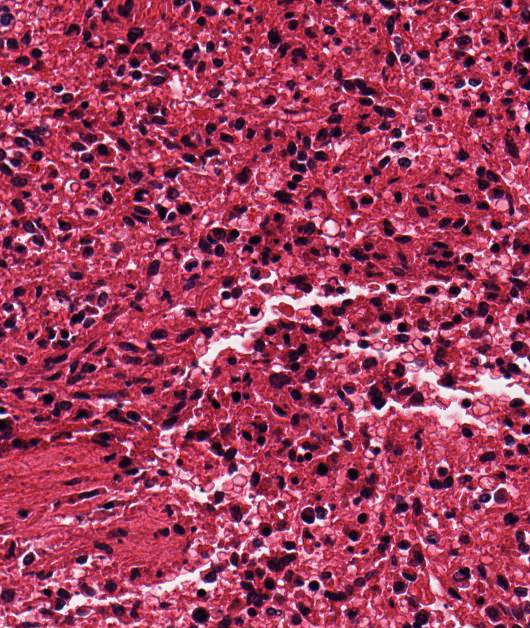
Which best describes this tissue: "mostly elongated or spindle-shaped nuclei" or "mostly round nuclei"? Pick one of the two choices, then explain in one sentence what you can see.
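Mostly round nuclei. Most nuclei are small, round and darkly stained.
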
